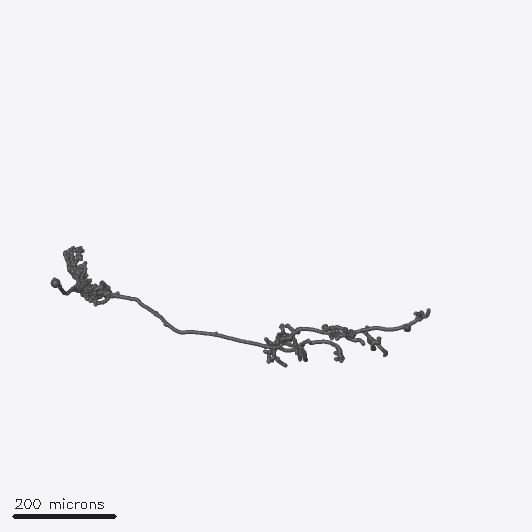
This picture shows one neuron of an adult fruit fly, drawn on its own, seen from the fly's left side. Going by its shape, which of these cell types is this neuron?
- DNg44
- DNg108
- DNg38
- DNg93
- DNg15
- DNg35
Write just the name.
DNg15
